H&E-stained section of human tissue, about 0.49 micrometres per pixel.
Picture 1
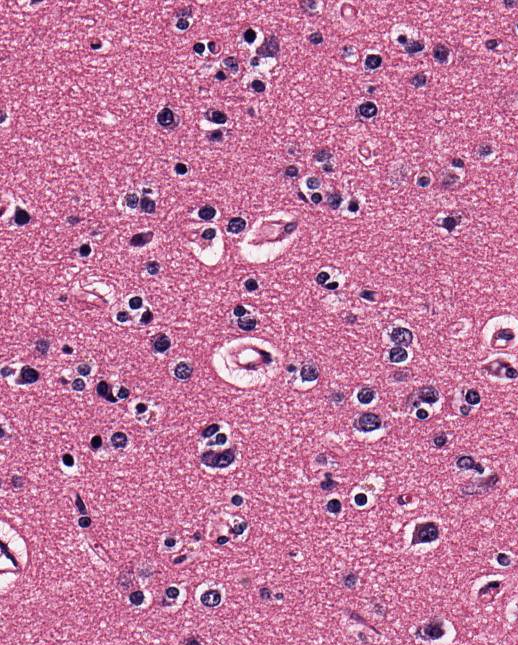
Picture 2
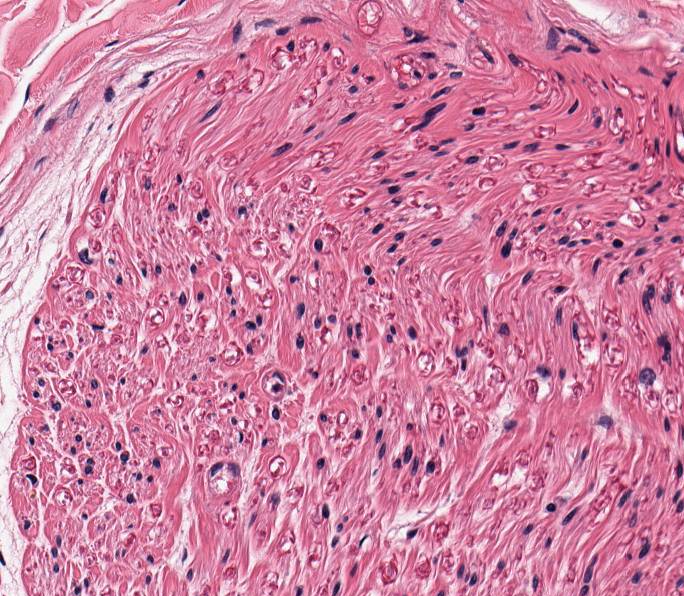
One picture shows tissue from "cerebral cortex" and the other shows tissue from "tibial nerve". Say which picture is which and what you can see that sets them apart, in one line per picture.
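Picture 1 – cerebral cortex. Most cells are small, with round, dark, dense nuclei and little visible cytoplasm.
Picture 2 – tibial nerve. The nuclei within the bundle are mostly dark, elongated and wavy, lying between the fibres.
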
